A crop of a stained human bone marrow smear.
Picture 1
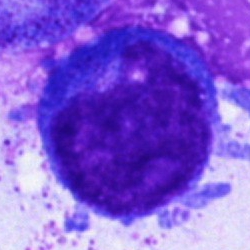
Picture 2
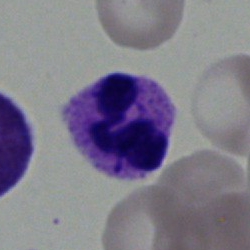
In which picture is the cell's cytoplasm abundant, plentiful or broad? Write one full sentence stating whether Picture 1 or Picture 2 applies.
Picture 2 shows a cell with plenty of cytoplasm around its nucleus.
